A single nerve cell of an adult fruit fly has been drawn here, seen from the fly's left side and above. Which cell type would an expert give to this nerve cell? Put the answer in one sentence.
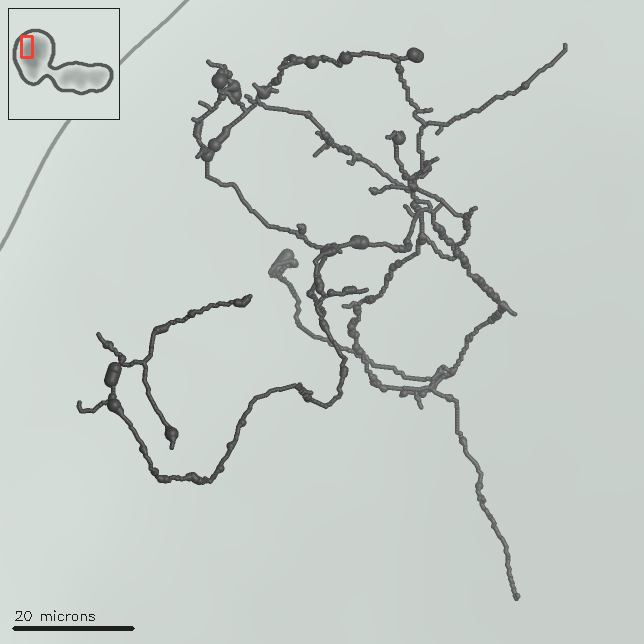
The cell type is SMP174.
